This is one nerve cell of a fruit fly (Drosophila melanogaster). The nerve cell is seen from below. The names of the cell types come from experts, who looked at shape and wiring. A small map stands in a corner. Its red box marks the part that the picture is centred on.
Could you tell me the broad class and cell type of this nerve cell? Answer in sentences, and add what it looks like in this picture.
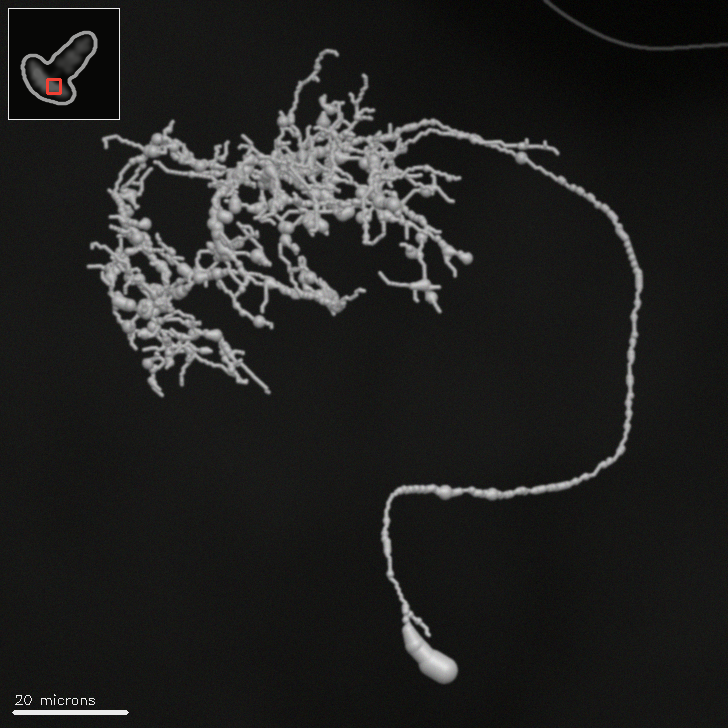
Its broad class is central-brain intrinsic neuron. It is of cell type SLP072. The cell body can be seen at the bottom of the picture. By the scale bar it is about 110 microns tall in this view.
